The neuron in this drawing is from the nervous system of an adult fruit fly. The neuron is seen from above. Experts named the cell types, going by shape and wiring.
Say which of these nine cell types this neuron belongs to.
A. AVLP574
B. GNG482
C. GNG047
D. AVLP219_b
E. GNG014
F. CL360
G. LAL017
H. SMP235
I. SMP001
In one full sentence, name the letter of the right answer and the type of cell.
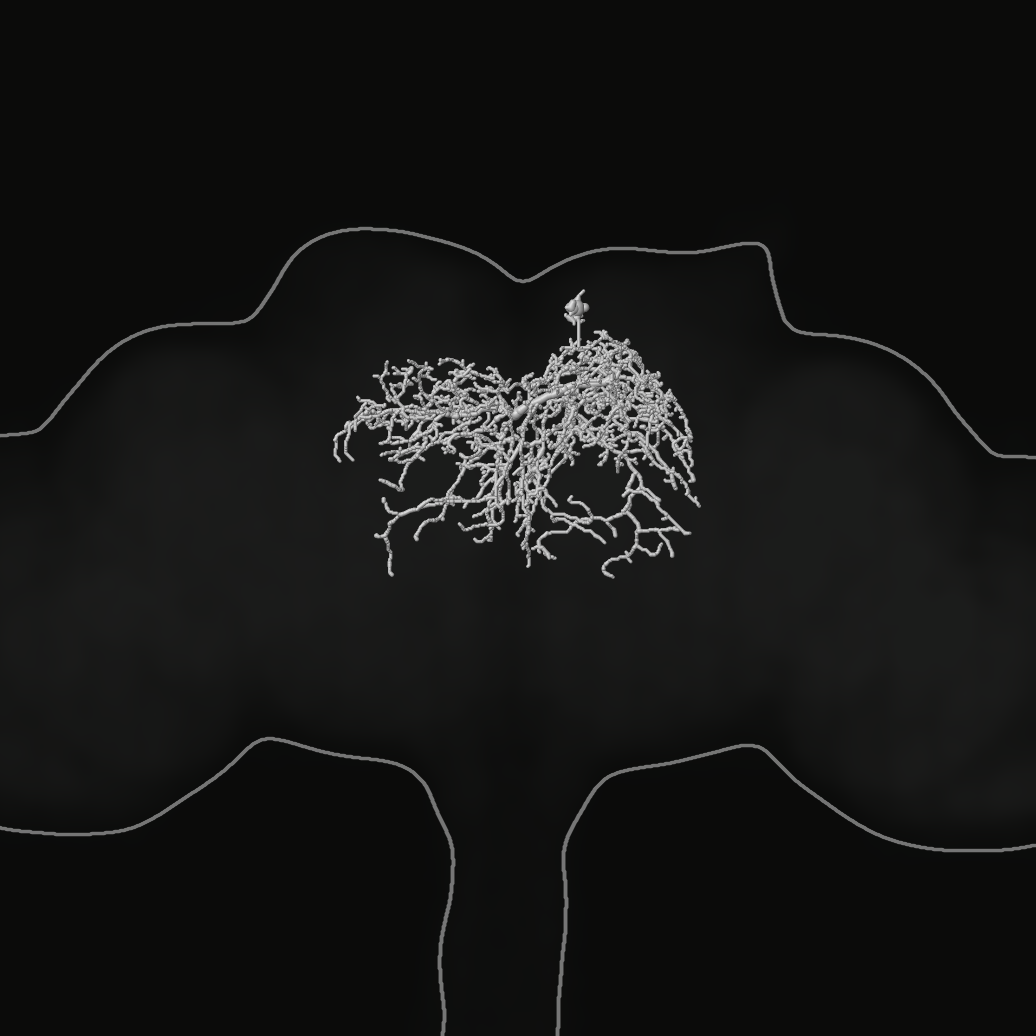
Named in option E, GNG014 is the cell type of the neuron.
